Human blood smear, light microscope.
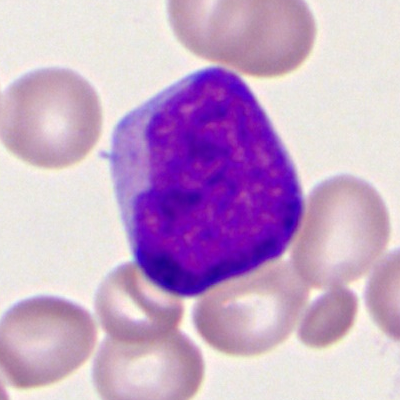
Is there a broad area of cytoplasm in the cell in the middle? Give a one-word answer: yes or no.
No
